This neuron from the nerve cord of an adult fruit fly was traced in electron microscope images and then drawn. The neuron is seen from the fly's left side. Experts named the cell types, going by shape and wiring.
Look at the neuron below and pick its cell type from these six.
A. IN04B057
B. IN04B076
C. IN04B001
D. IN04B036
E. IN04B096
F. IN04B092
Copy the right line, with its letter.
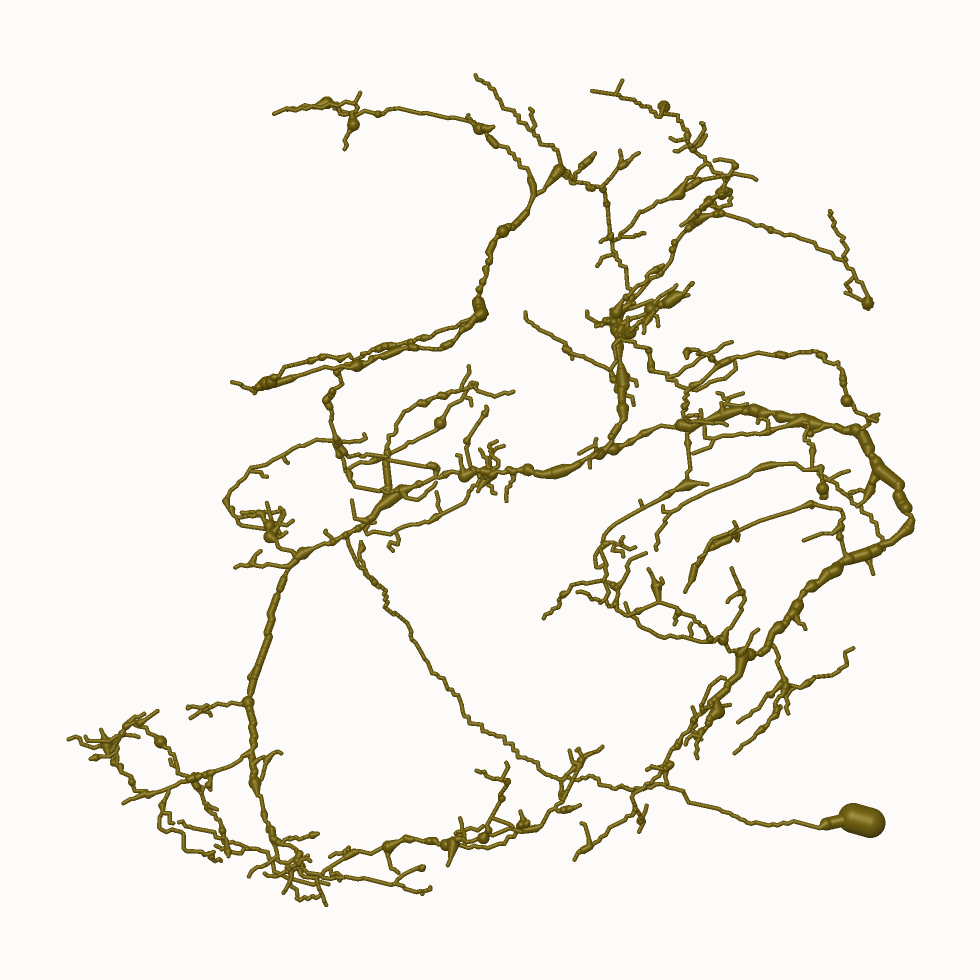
E. IN04B096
